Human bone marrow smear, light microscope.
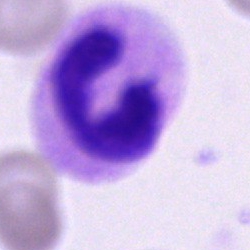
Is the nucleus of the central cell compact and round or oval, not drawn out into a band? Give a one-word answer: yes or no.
No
